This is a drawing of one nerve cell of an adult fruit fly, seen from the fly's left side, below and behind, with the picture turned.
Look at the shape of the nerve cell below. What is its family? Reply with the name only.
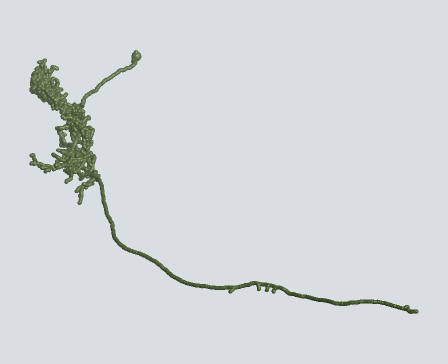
DNpe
